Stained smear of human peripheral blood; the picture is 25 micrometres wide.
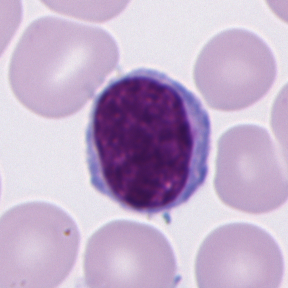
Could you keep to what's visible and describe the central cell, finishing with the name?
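Visible features: dark purple, coarsely clumped chromatin. Pale blue cytoplasm containing neither granules nor vacuoles. The cell is a typical lymphocyte.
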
